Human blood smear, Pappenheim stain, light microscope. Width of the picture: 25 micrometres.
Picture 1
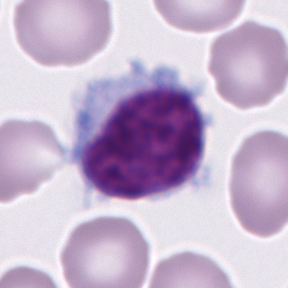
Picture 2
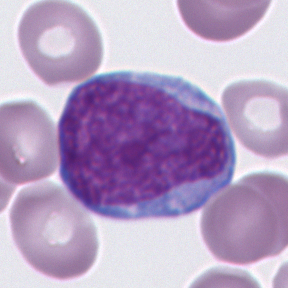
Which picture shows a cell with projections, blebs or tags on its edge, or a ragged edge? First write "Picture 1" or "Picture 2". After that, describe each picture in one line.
Picture 1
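In picture 1: The outer edge of the cell is ragged rather than smooth.
In picture 2: The cell outline is smooth and oval.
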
